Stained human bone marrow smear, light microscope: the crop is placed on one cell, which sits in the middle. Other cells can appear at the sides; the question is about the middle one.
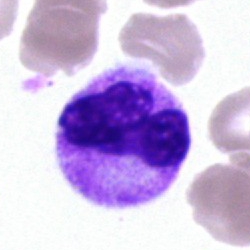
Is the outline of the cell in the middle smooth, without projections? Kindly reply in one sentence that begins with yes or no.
Yes, no projections, blebs or ragged parts break the cell's outline.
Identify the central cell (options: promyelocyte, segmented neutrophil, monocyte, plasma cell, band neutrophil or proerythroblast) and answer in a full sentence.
The cell of interest, in the center, is a segmented neutrophil.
